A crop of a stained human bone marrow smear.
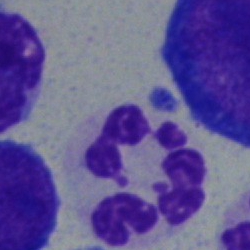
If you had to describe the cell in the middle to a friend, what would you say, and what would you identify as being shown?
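First, the nucleus is split into more than five separate lobes, arranged in a ring around a pale central space. Next, the chromatin is dense and dark purple. Last, the cytoplasm is pale pinkish-lilac. This is a segmented neutrophil.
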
